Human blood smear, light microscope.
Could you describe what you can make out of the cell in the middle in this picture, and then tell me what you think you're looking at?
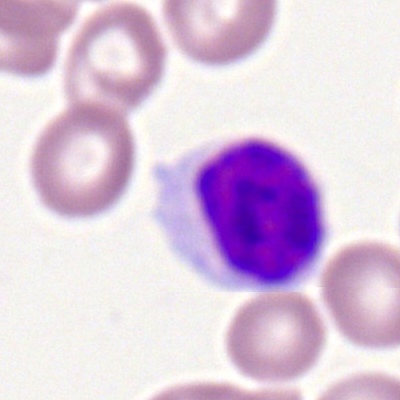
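First, the nucleus sits toward the right side of the cell. Its chromatin is dense and dark purple, with coarse clumps. Next, the cytoplasm is pale blue, and its left edge carries a small ragged projection. This is a lymphocyte.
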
